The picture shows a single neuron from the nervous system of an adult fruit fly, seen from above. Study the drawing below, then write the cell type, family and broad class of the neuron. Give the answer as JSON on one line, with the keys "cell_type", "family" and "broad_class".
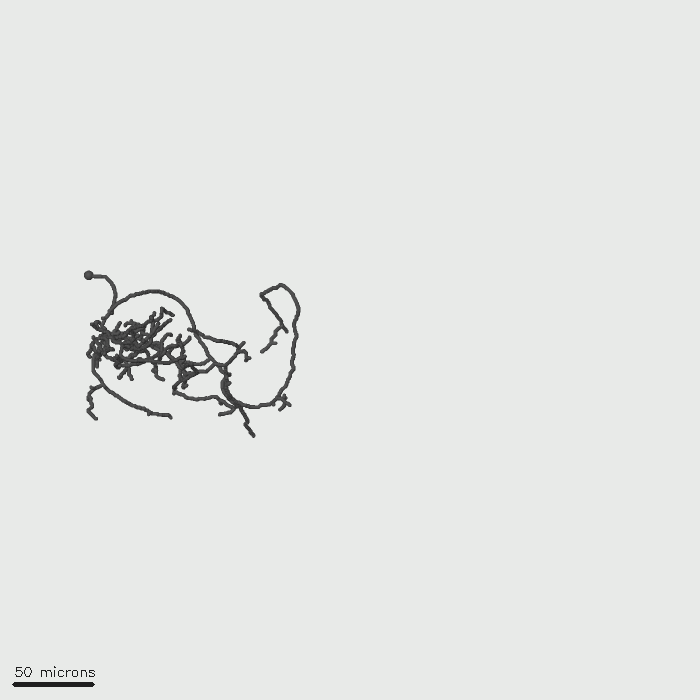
{"cell_type": "CL078_c", "family": "hemilineage SLPa&l1_anterior", "broad_class": "central-brain intrinsic neuron"}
